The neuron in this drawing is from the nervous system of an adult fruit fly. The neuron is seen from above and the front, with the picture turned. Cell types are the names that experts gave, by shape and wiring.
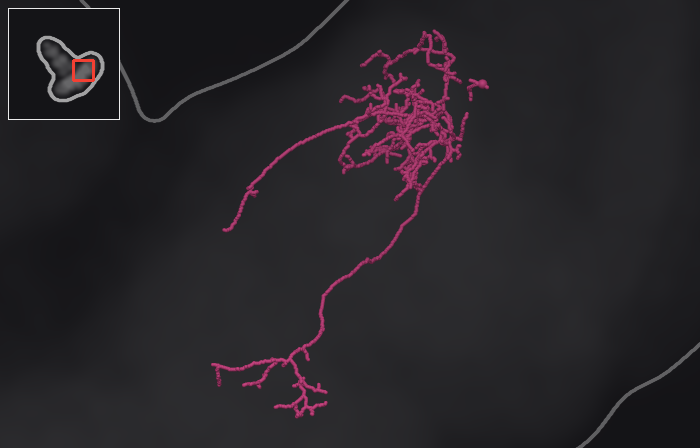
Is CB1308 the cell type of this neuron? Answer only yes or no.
yes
